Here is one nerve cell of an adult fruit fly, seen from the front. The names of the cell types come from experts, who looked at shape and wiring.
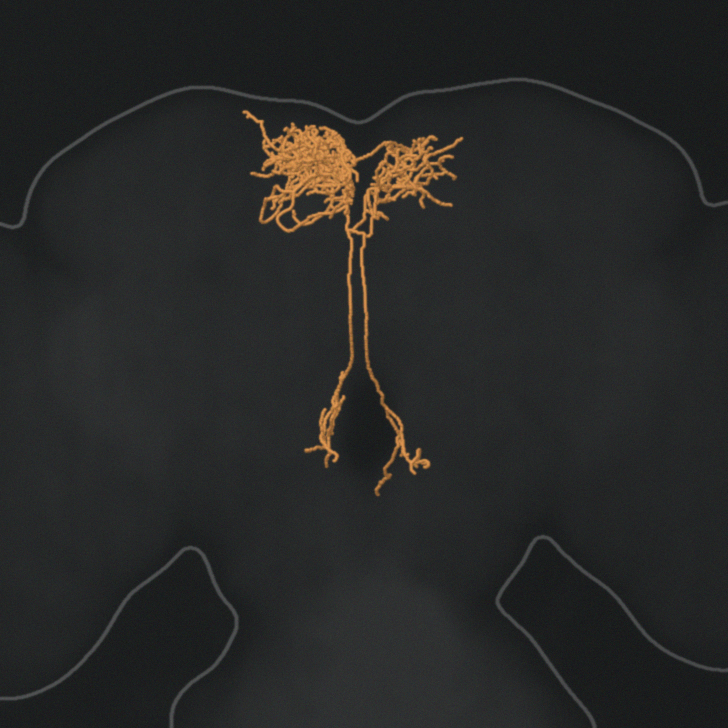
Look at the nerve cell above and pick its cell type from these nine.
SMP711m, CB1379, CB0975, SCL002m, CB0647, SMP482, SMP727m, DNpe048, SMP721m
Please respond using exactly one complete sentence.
This nerve cell has been assigned cell type DNpe048.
